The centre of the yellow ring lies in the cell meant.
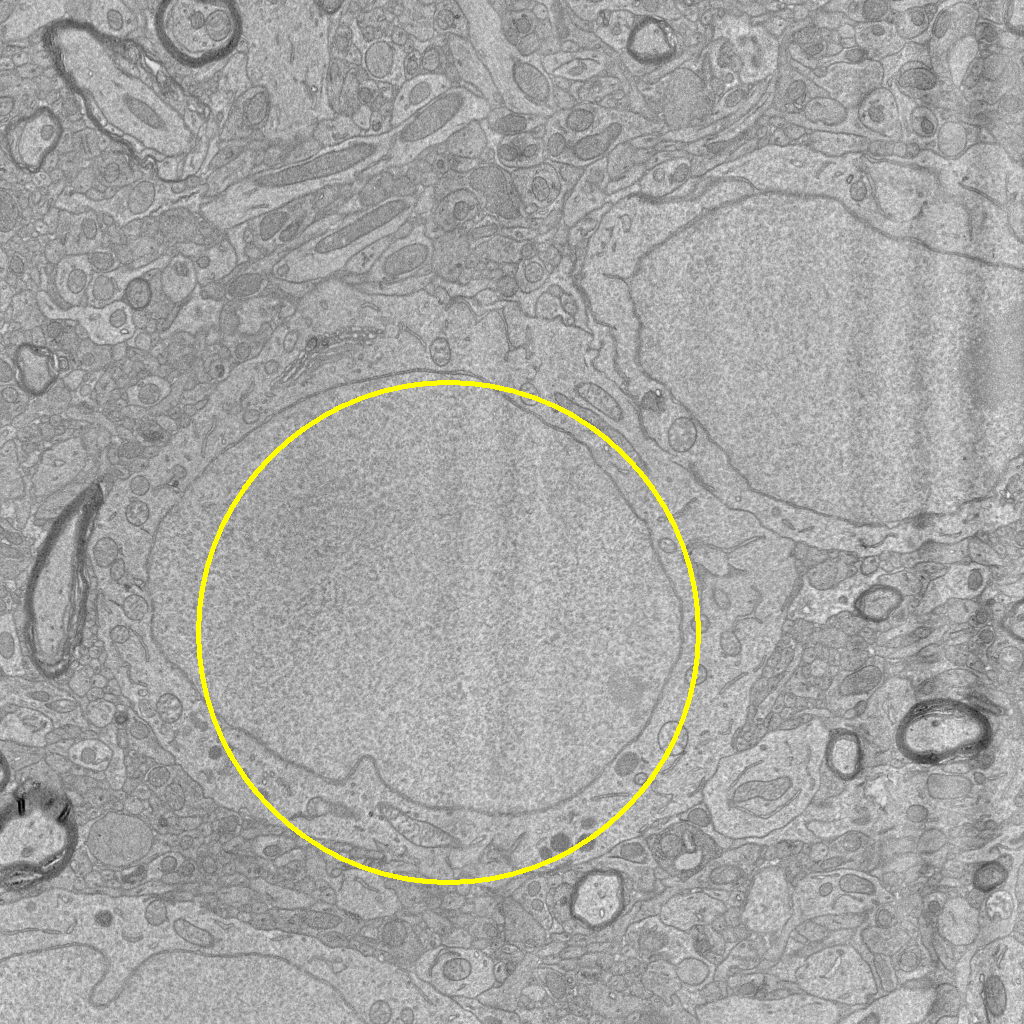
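Excitatory neuron at the centre of the yellow ring. Look first at the nucleus: it is large and nearly round in outline. Its envelope is smooth apart from one small fold at the lower left. Inside, the chromatin is pale and evenly dispersed, with no dark clumps along the envelope. Faint vertical stripes cross the picture, strongest on the right side.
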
